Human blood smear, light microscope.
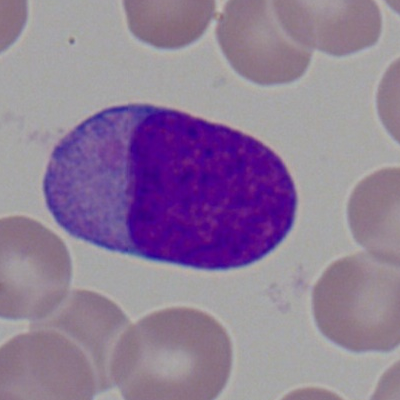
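Myeloblast in a stained human blood smear, the cell at the centre. Its nucleus sits at the right end of the cell, with dark purple chromatin carrying scattered lighter spots. The pale bluish-lilac cytoplasm shows fine pinkish-purple stippling.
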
